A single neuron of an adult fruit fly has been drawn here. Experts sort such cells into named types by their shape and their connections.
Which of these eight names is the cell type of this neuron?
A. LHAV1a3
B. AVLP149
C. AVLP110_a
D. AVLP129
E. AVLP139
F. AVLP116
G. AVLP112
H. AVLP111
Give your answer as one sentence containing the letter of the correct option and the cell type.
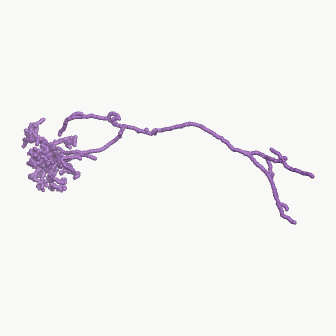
The cell type of the neuron is given by option D, AVLP129.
